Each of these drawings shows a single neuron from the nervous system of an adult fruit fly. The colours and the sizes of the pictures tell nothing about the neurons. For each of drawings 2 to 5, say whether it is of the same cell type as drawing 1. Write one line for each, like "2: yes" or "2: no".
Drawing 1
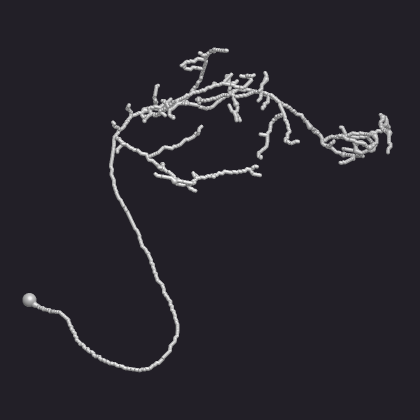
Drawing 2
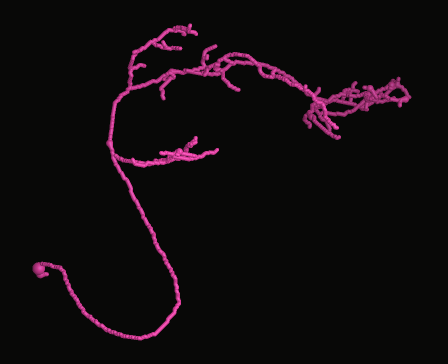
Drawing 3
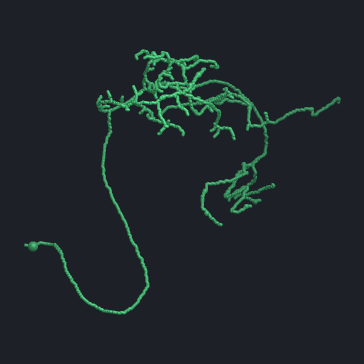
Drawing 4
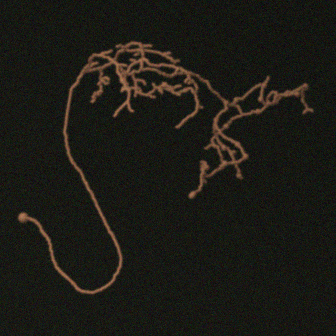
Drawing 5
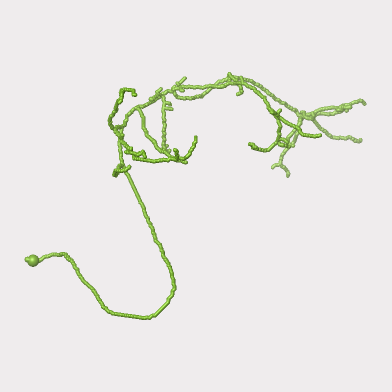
2: yes
3: no
4: no
5: yes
